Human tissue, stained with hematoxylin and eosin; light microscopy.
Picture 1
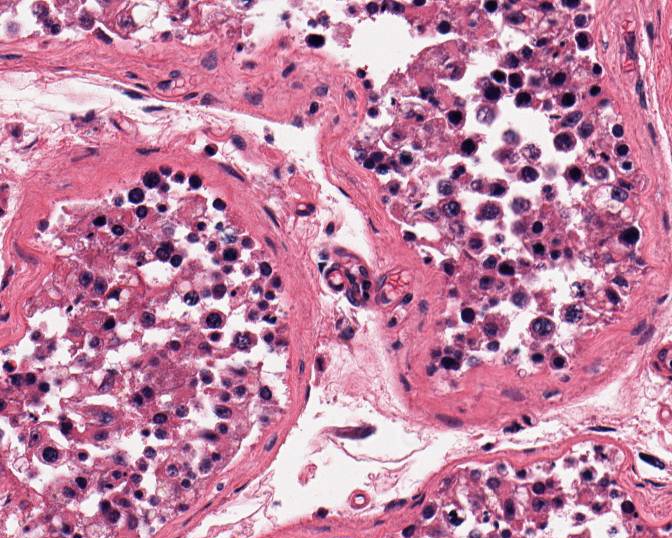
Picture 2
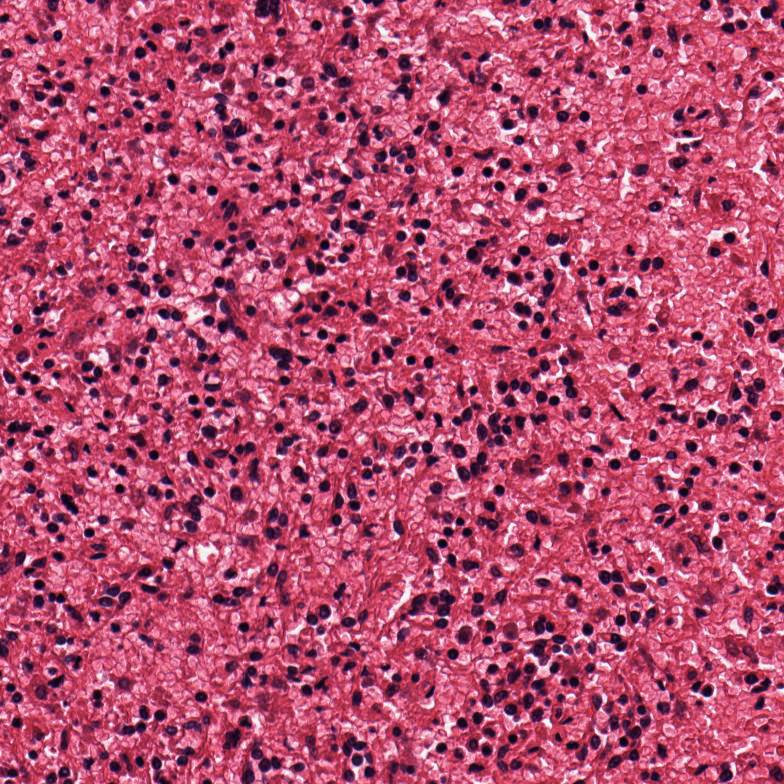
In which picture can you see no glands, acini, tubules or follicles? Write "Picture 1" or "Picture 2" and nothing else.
Picture 2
